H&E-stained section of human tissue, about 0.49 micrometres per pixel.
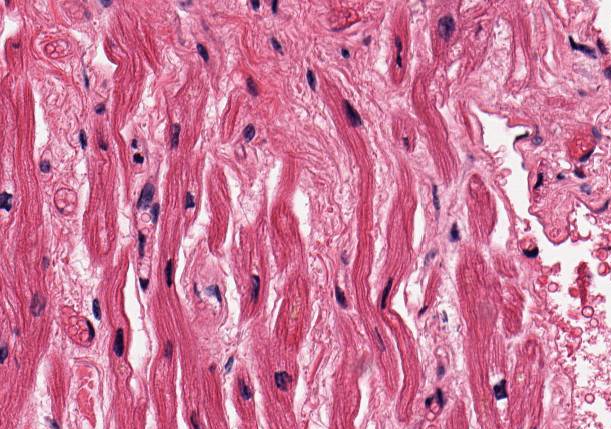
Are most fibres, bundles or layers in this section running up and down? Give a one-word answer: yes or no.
Yes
